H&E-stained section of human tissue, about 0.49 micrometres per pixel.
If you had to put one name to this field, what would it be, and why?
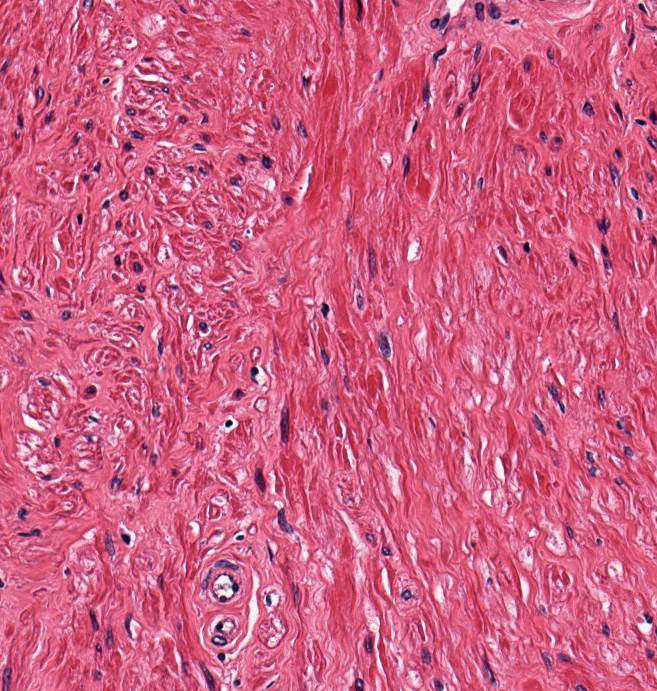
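Fibromuscular stroma is the main tissue here. The whole field is dense, strongly eosinophilic spindle-cell and fibrous tissue, with no epithelium anywhere.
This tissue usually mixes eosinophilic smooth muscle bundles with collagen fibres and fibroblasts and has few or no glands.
In the centre and right, fibres run in long, slightly oblique bundles from top to bottom, with sparse, dark, elongated nuclei.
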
